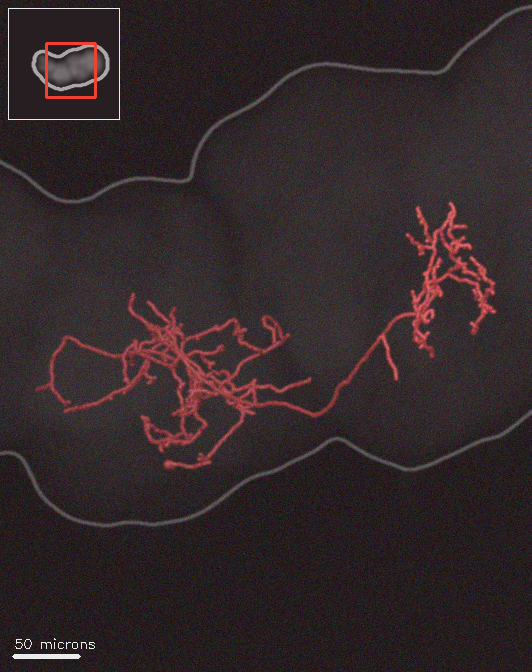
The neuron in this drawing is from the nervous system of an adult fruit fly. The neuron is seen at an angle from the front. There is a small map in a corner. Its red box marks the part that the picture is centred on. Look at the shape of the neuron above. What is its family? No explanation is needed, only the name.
hemilineage 04B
